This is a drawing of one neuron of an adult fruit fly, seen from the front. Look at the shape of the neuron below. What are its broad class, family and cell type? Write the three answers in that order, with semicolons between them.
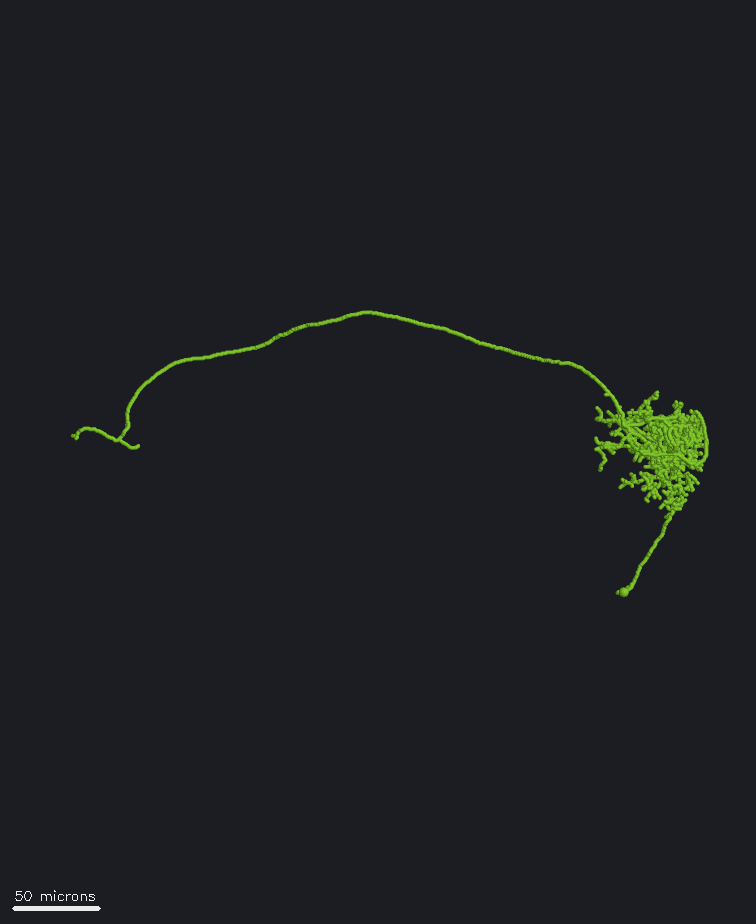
central-brain intrinsic neuron; hemilineage VLPl&p1_lateral; AVLP117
